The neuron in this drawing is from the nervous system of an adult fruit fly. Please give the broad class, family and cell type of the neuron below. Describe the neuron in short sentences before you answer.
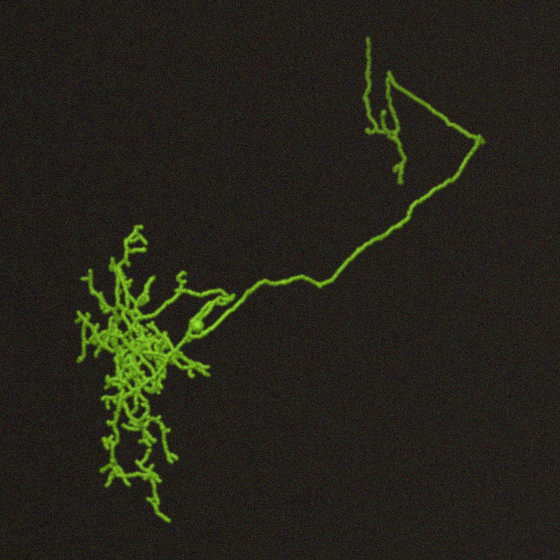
The picture shows dozens of branch ends. In this view it is about as wide as it is tall. It is an optic-lobe intrinsic neuron. The family is MeLo. It is of cell type MeLo1.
